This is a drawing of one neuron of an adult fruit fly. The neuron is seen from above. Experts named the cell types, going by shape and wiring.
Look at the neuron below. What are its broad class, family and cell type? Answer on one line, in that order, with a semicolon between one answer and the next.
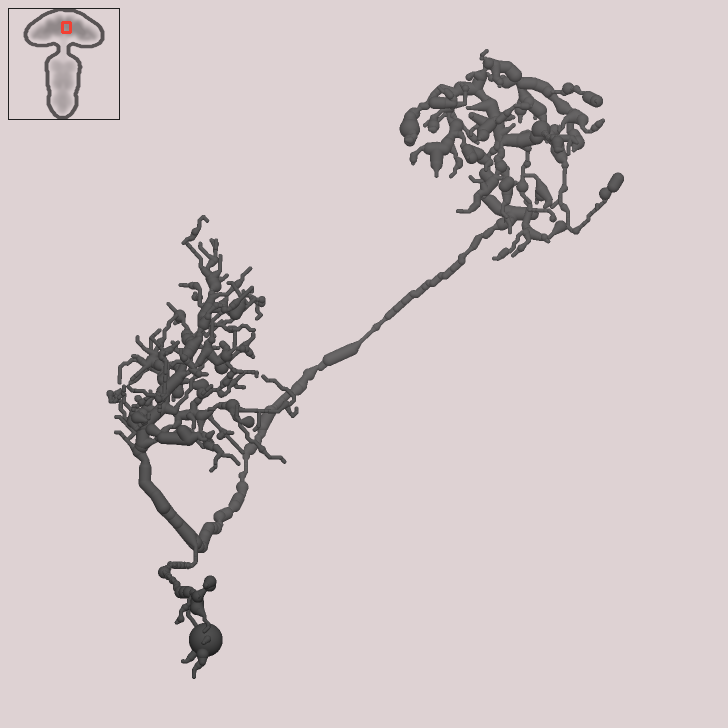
central-brain intrinsic neuron; class CX; hDeltaB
